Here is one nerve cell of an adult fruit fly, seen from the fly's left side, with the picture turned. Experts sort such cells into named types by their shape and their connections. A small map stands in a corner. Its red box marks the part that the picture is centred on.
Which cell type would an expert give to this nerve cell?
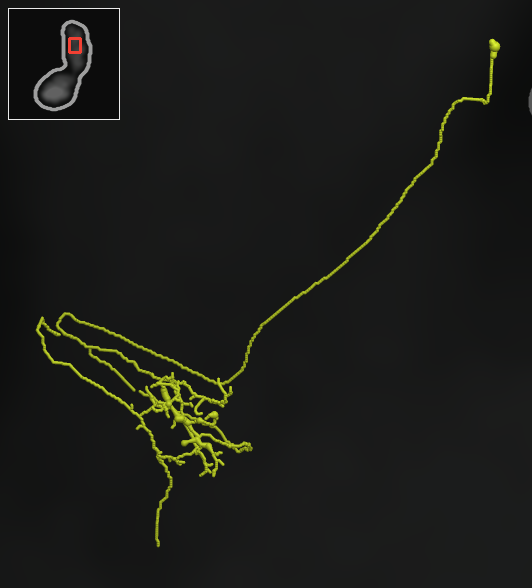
IN02A066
